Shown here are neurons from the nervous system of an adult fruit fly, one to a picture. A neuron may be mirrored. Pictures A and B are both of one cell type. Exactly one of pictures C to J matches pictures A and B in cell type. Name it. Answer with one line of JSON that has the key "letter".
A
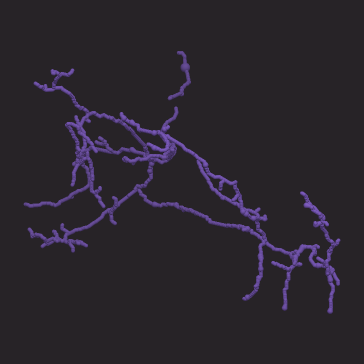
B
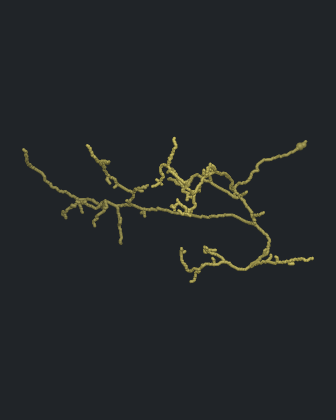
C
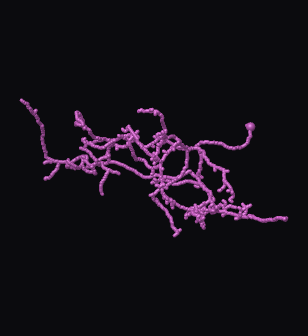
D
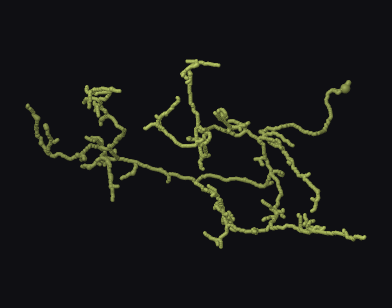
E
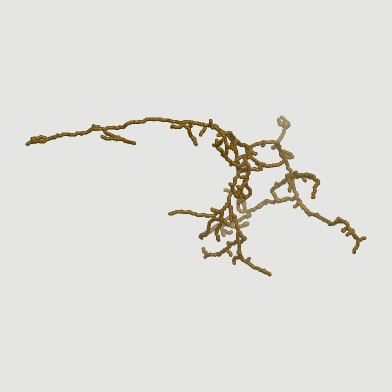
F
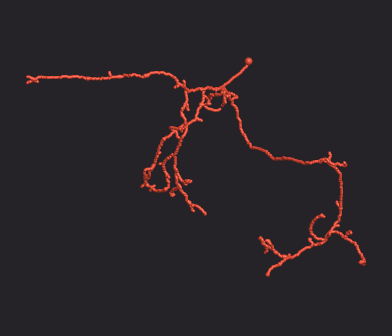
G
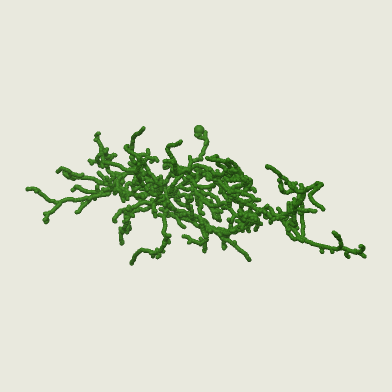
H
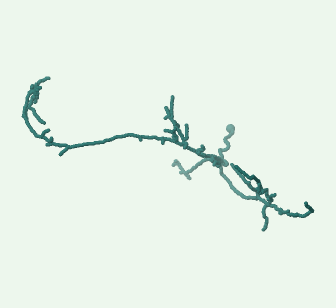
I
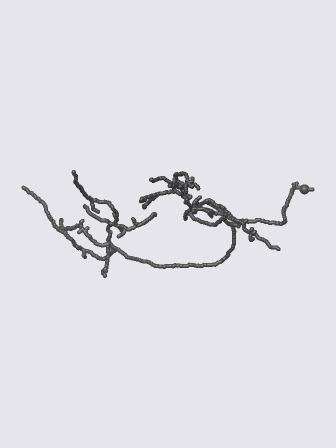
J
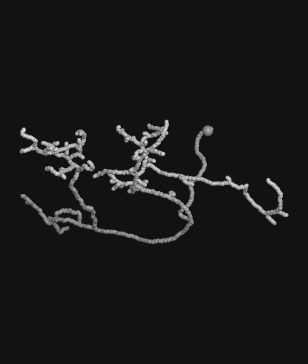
{"letter": "D"}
